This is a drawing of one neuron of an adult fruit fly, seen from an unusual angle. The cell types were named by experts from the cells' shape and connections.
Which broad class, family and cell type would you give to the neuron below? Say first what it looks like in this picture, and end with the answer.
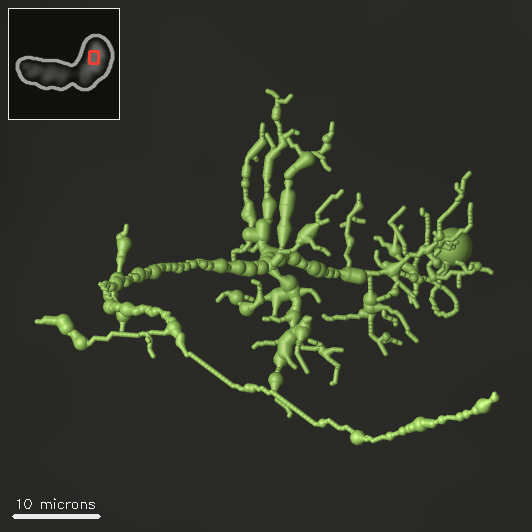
By the scale bar it is about 55 microns wide in this view. The picture shows dozens of branch ends. It is an optic-lobe intrinsic neuron. Its family is TmY. The cell type is TmY3.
